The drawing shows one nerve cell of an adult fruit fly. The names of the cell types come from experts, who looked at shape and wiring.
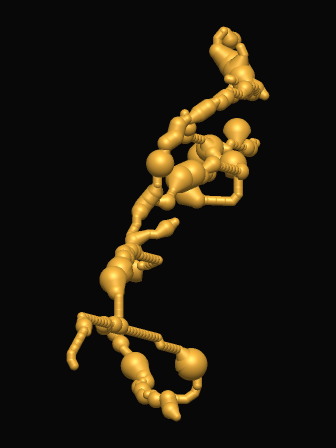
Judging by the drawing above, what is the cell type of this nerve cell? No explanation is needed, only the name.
SNta27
